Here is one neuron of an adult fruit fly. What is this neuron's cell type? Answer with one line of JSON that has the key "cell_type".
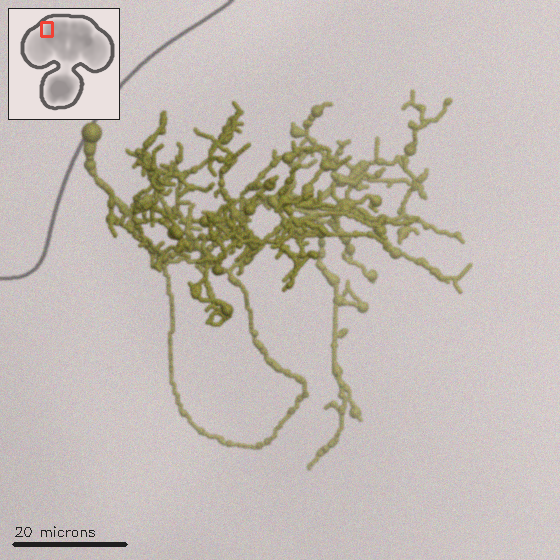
{"cell_type": "LHAV4e1_a"}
